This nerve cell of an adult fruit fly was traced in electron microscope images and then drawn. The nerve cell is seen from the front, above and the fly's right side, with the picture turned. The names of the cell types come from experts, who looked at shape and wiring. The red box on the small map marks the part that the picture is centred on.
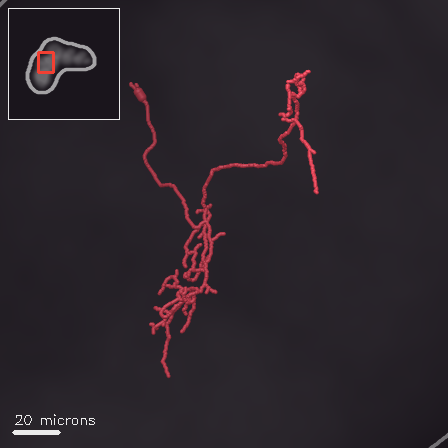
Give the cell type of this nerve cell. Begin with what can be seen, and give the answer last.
By the scale bar it is about 140 microns tall in this view. As drawn here it is taller than it is wide. It is a central-brain intrinsic neuron. The cell type is GNG325.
